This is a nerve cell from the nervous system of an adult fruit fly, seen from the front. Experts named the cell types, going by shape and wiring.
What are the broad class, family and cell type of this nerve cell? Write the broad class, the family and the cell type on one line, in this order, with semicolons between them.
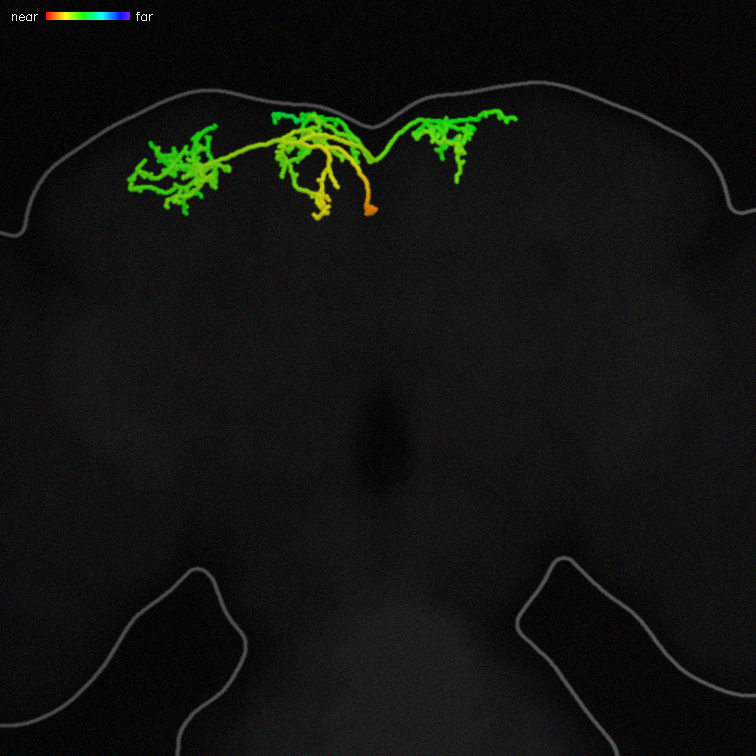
central-brain intrinsic neuron; hemilineage SMPad1; SMP102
